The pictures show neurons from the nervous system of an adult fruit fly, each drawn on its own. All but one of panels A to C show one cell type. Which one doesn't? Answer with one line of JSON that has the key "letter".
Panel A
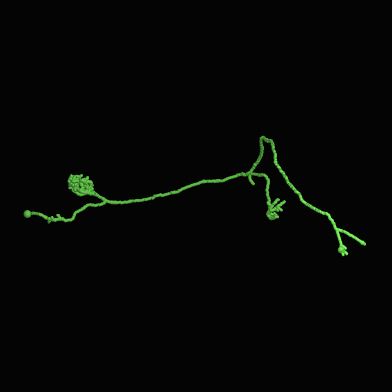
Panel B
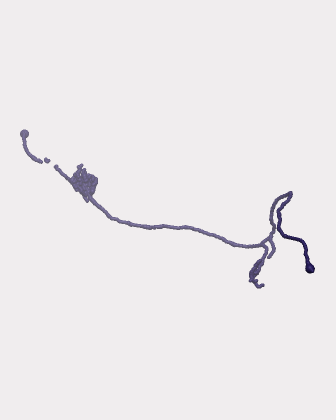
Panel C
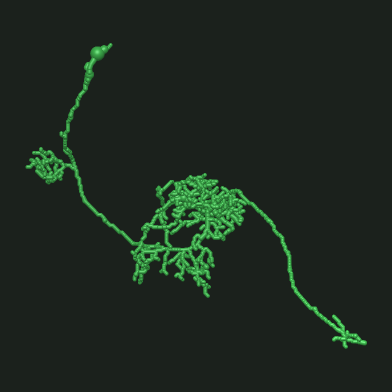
{"letter": "C"}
